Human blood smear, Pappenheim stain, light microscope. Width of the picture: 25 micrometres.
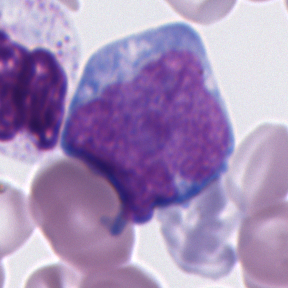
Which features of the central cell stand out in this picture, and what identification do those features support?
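The outline here is angular, I'd say, with fairly straight sides and corners. Most of the cell is taken up by the nucleus. The cytoplasm that remains is blue, and I can't make out any distinct granules in it. This cell is a myeloblast.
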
